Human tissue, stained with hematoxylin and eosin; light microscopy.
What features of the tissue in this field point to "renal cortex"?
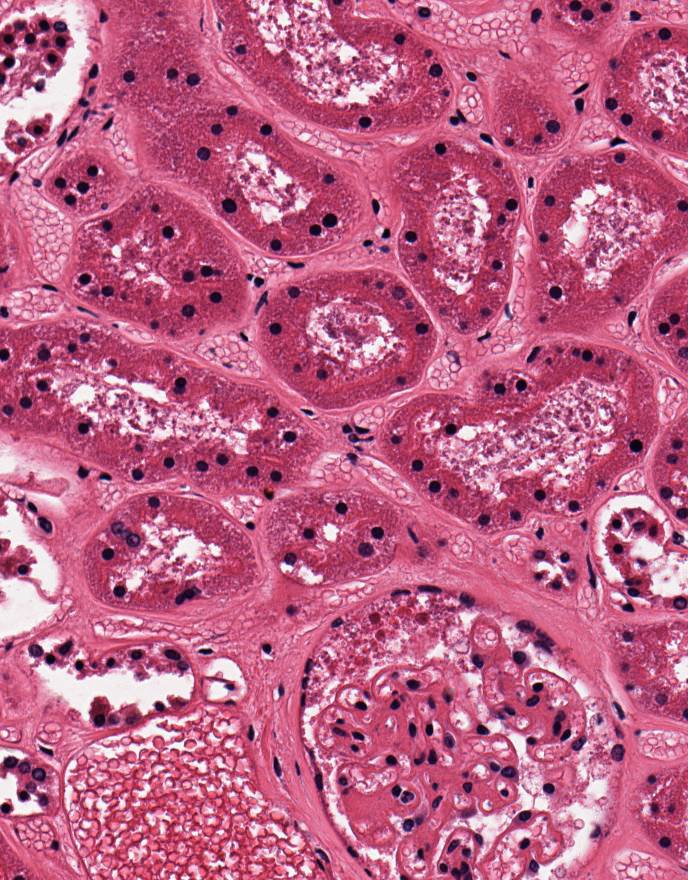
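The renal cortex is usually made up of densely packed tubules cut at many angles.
Most of this field agrees with that, being filled by closely packed tubules cut in round and oblique section. The tubules are lined by a single layer of cells with abundant granular pink cytoplasm. Their small round dark nuclei are spaced well apart from one another. The bottom left corner is occupied by a large space densely packed with red blood cells.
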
